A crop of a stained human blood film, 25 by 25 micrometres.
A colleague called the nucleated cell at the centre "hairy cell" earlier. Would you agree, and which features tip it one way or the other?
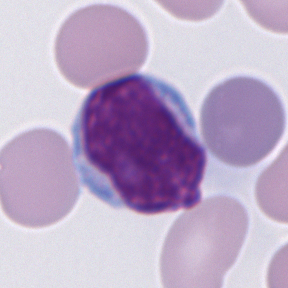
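The nucleus fills most of the cell, leaving a narrow rim of cytoplasm, and the chromatin is dense, coarsely clumped and dark purple.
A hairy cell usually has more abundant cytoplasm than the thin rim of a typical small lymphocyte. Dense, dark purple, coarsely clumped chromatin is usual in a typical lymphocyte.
The cell is a typical lymphocyte, not a hairy cell.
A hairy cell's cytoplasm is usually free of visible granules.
No granules are seen, which does not count against hairy cell. No vacuoles are seen, and the outline is irregular and angular.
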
